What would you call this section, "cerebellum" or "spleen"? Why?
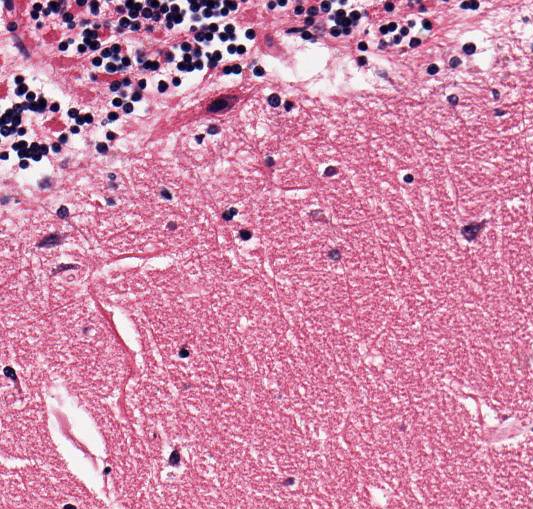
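This is cerebellum. At the top-left, small, very dark, tightly packed nuclei form a dense band.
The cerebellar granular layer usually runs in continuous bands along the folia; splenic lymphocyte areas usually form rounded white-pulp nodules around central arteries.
The rest is pale pink, sparsely cellular neuropil.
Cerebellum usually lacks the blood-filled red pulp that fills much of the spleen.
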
